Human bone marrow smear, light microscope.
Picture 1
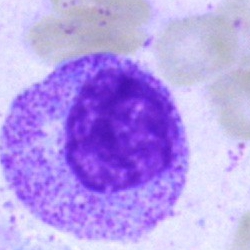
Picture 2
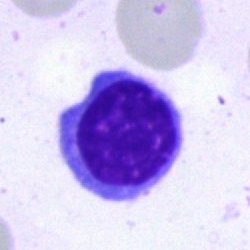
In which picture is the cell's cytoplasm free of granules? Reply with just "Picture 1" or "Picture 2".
Picture 2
